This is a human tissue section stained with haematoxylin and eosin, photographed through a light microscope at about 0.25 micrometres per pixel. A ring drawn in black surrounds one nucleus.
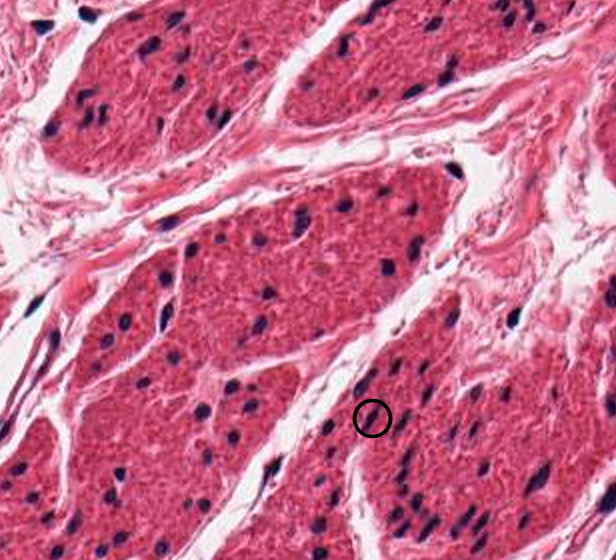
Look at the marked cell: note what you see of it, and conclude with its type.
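The nucleus is elongated and oval, with its long axis running roughly parallel to the pale band of connective tissue beside the bundle. The nucleus is deeply and fairly evenly dark, and about the same size and shape as the neighbouring nuclei in the bundle. The surrounding cytoplasm is deep pink-red with a finely grainy texture, and no clear outline separates it from neighbouring cells. The cell lies near the edge of a compact bundle of similar cells, next to a pale strip of loose fibres that separates this bundle from the next. It is a smooth muscle cell.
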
